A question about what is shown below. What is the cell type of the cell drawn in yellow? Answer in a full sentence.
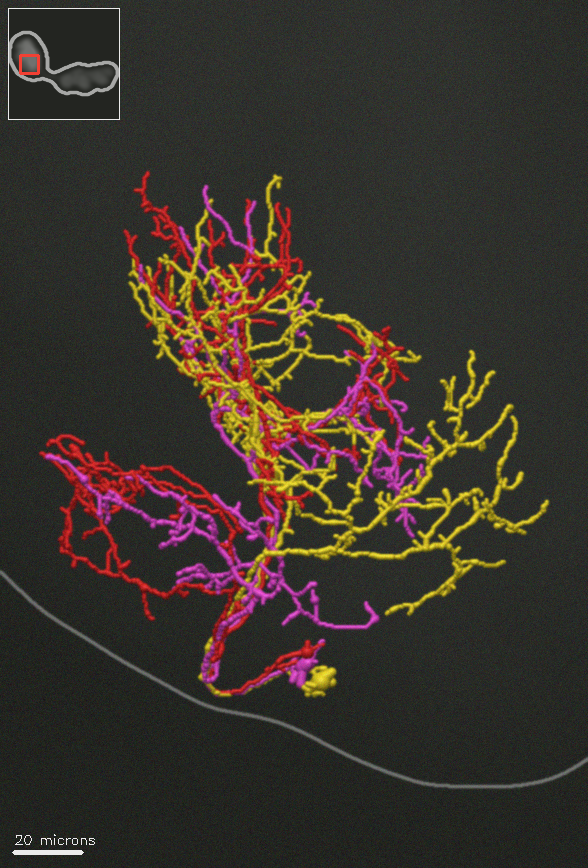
The cell type is GNG404.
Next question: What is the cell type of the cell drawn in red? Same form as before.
The cell type is GNG560.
